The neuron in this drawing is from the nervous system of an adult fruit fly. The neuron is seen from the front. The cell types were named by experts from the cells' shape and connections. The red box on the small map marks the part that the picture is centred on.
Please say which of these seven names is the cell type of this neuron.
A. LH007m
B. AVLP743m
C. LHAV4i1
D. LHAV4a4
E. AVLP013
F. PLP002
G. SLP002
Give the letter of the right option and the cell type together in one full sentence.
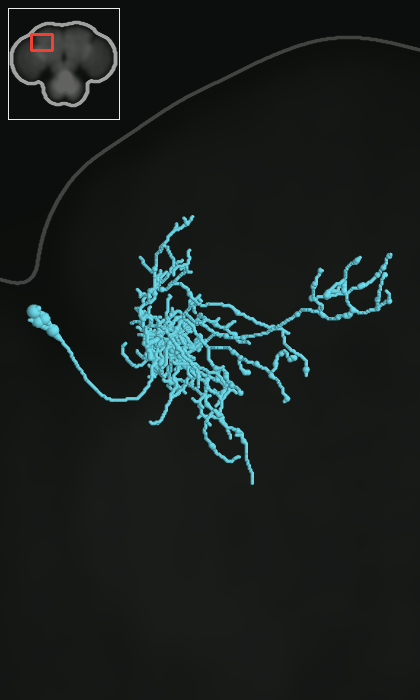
The type of the neuron is cell type LH007m, option A.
